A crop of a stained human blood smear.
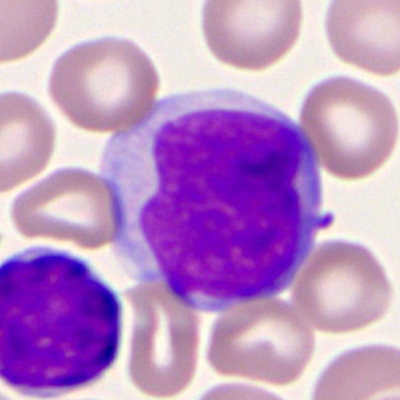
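Myeloblast, the cell at the centre of this stained blood smear. Its nucleus fills most of the cell and sits off-centre toward the right, so a wider band of cytoplasm remains on the left. The chromatin is purple and mottled with paler patches rather than evenly dense. A tiny dark purple projection sticks out from the cell's right edge.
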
